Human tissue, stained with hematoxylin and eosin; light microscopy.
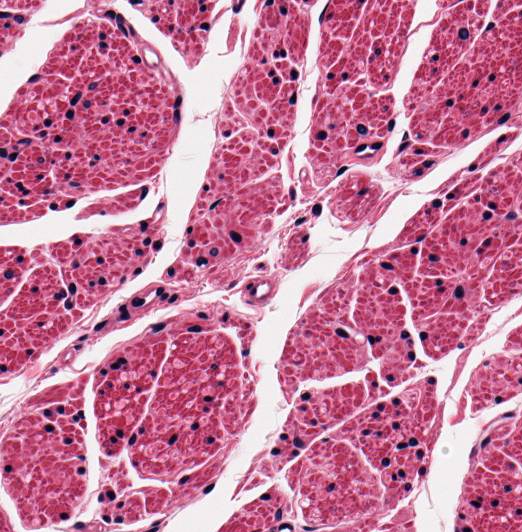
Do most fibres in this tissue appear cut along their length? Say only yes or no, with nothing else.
No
